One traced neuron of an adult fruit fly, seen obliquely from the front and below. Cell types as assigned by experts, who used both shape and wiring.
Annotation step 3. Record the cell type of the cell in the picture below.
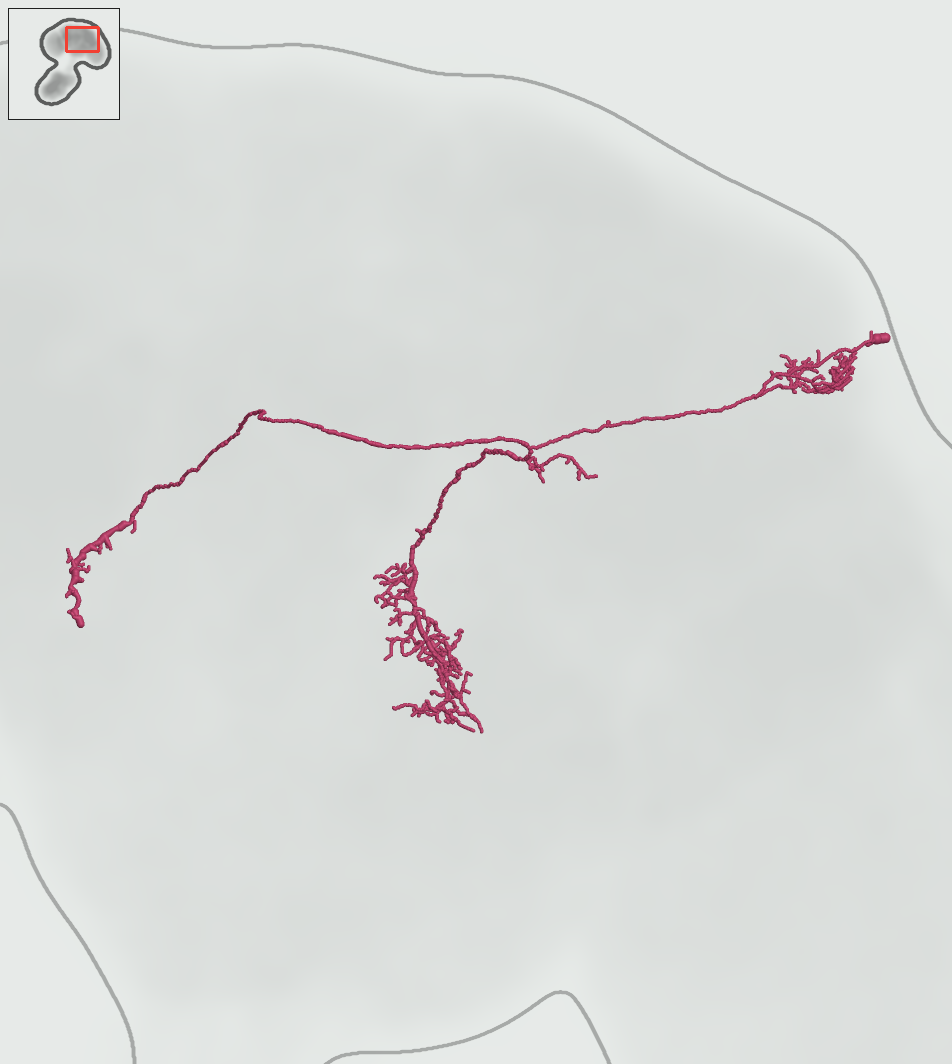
PS083_b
